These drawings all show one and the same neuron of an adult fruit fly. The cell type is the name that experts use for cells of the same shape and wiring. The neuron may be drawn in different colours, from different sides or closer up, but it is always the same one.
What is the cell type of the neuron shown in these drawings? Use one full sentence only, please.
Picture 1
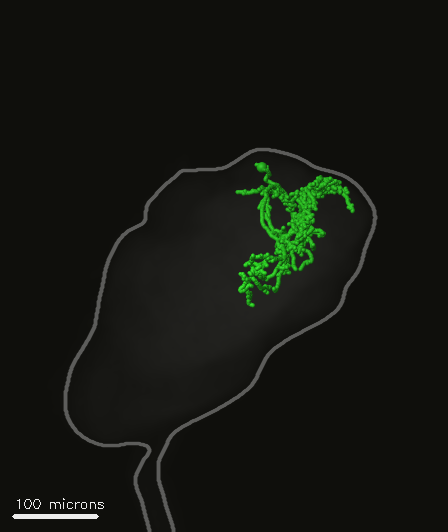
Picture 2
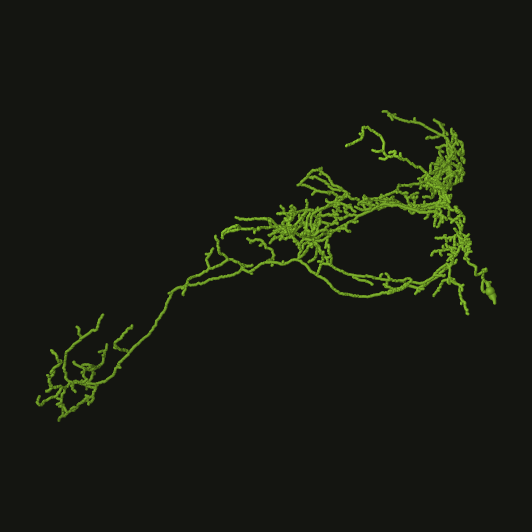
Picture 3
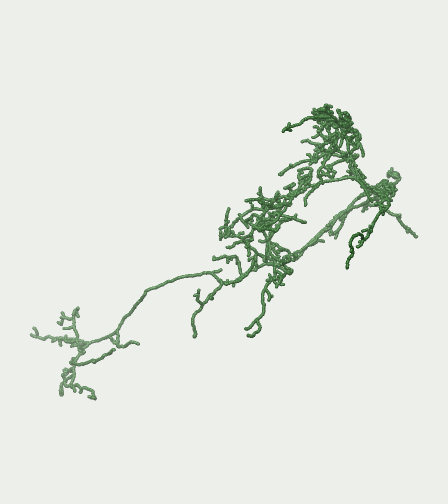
Regarding its cell type, the neuron is CL069.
